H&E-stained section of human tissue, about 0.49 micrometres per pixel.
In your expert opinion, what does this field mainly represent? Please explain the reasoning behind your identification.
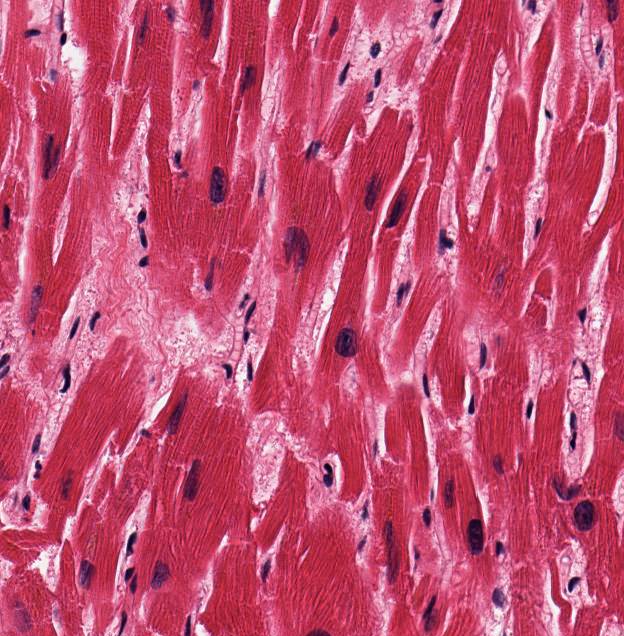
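Look here and you see myocardium, its closely packed, deeply eosinophilic fibres running mostly obliquely from lower left toward upper right. Follow one and notice how it branches and joins its neighbours instead of running as a separate parallel cylinder.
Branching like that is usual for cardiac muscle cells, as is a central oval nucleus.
Each cell here has a single oval nucleus, centrally placed, and small, dark, elongated nuclei sit in the narrow spaces between fibres.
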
